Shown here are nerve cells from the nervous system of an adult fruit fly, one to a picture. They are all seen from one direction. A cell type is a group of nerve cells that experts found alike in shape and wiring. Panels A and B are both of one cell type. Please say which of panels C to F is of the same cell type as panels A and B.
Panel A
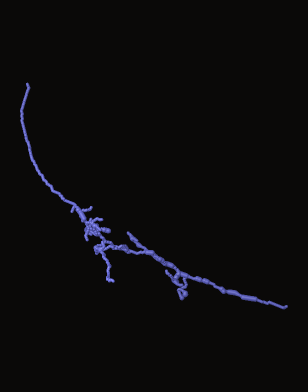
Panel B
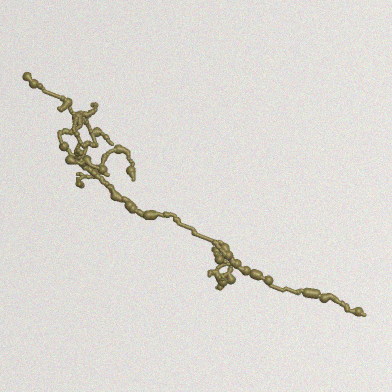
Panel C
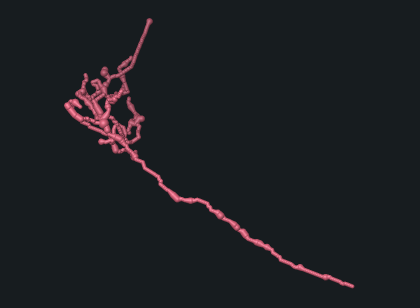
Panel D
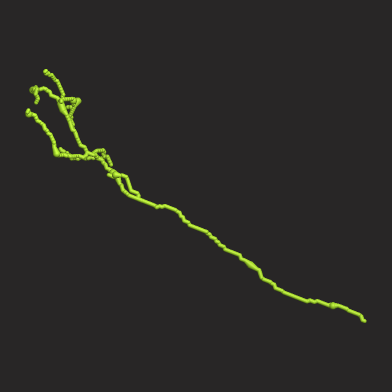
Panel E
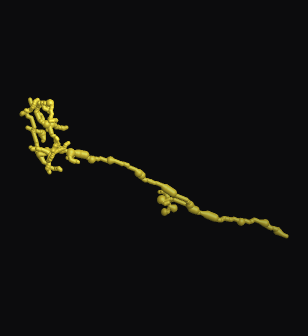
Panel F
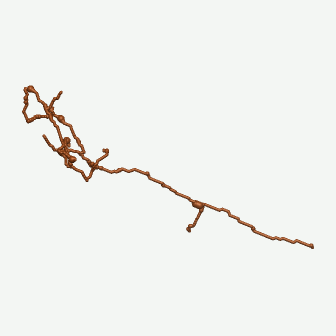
F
